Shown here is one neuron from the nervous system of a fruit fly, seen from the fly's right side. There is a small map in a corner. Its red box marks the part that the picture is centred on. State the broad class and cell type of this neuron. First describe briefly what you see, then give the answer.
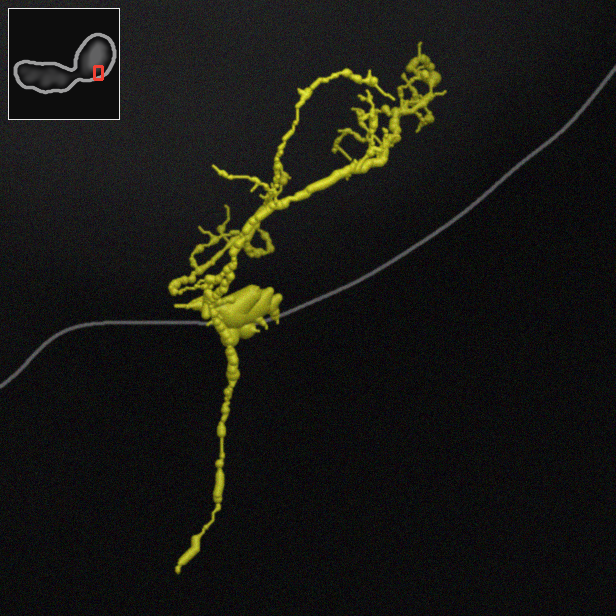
Its cell body lies in the middle of the picture. Dozens of branch ends can be seen. It is a motor neuron of the brain. Its cell type is MN8.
